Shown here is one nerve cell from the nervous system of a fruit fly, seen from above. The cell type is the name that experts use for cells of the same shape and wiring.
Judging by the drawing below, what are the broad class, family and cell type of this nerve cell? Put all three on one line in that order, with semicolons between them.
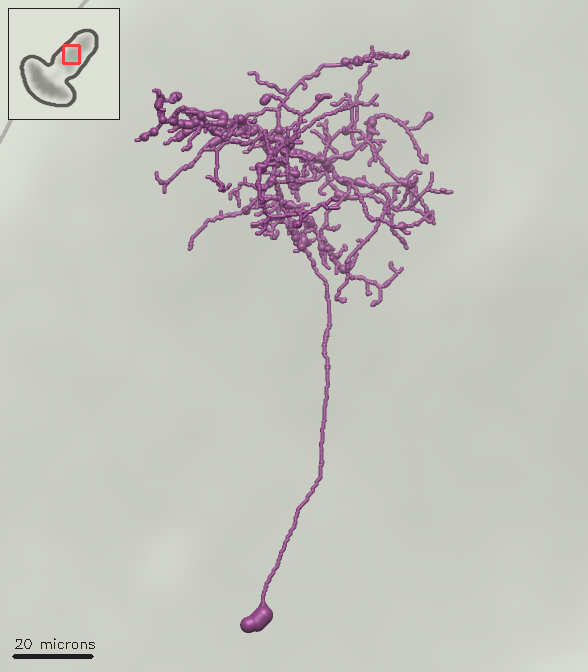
nerve-cord intrinsic neuron; hemilineage 13B; IN13B056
